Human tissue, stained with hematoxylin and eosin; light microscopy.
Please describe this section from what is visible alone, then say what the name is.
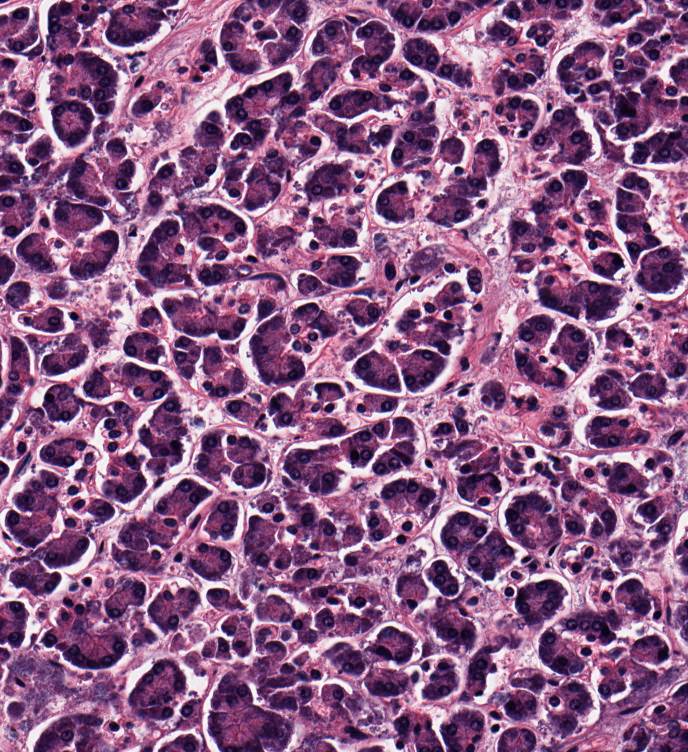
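Entire field: closely packed small rounded nests of epithelial cells. Many nests acinus-like, nuclei lined up at the edge, cytoplasm pointing toward a tiny centre. Cytoplasm abundant, granular, deep purple. Nuclei round, fairly uniform in size. Tissue: pancreas.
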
